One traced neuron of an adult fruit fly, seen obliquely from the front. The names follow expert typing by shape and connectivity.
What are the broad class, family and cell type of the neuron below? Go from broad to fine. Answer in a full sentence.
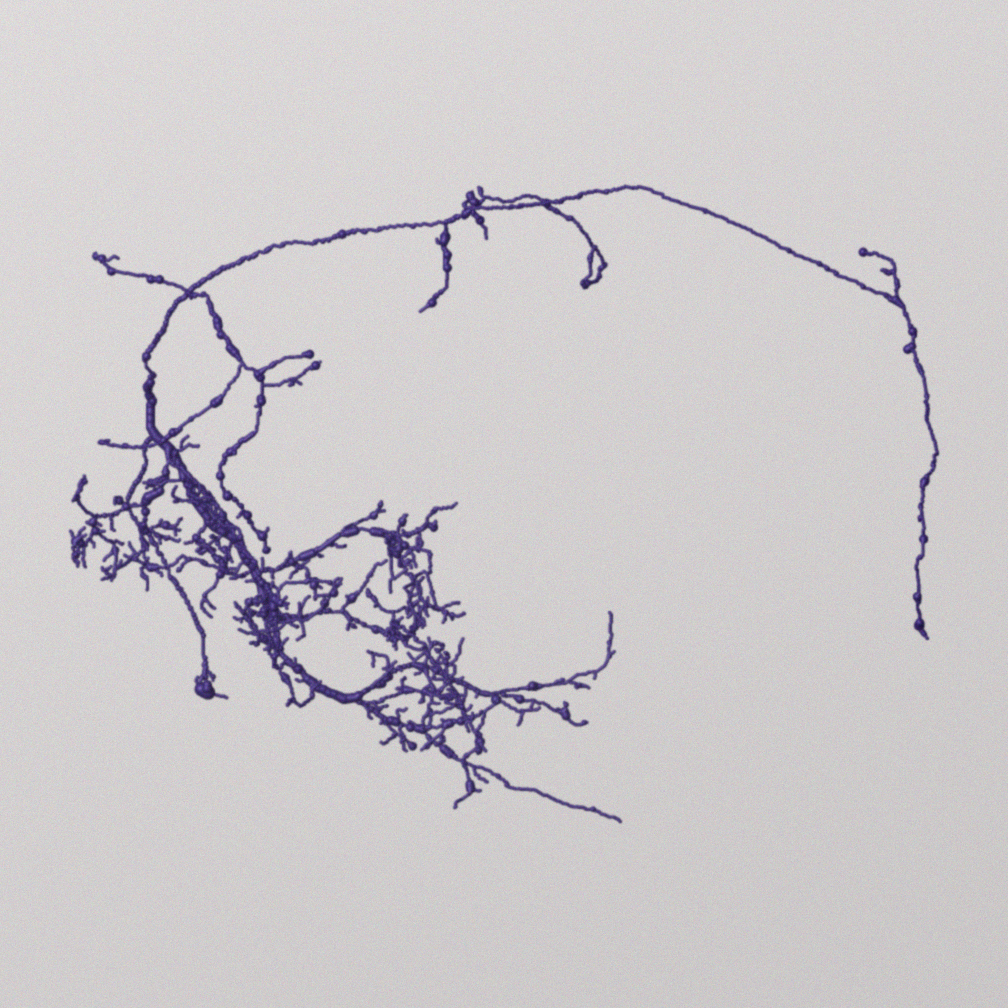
A central-brain intrinsic neuron of hemilineage VLPl&p2_lateral, type AVLP120.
